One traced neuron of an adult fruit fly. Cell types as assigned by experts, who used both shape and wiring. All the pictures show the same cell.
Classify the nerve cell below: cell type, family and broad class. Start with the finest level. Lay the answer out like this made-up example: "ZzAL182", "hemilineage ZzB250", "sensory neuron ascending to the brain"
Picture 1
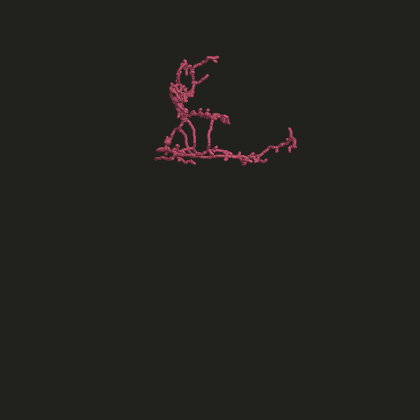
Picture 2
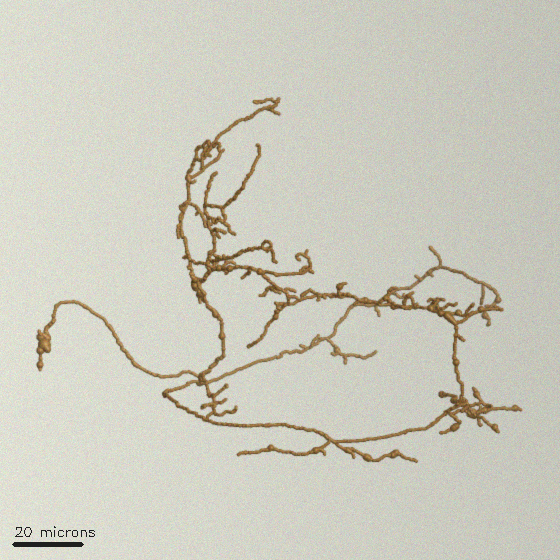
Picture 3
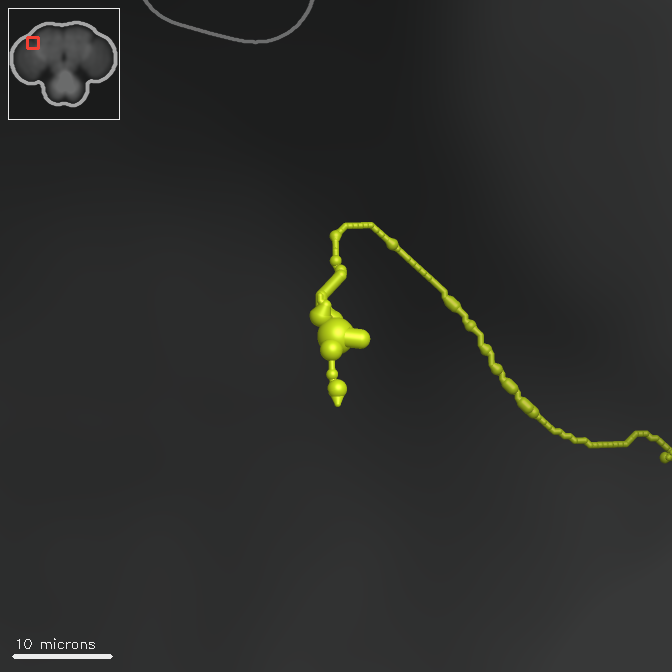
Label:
"CB2311", "hemilineage SLPav1_medial", "central-brain intrinsic neuron"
